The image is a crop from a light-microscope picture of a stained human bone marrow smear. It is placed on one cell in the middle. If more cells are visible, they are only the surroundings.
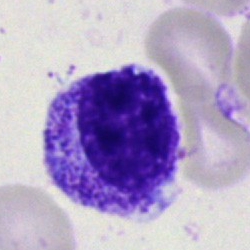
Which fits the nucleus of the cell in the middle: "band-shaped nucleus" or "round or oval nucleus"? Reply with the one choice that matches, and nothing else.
Round or oval nucleus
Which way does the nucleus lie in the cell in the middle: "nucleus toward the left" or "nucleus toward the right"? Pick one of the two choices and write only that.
Nucleus toward the right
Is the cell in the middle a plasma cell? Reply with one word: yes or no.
no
